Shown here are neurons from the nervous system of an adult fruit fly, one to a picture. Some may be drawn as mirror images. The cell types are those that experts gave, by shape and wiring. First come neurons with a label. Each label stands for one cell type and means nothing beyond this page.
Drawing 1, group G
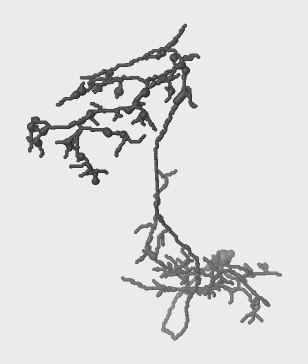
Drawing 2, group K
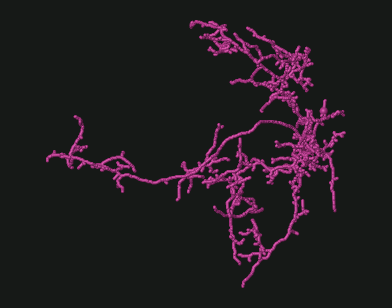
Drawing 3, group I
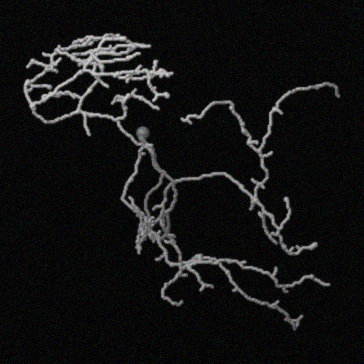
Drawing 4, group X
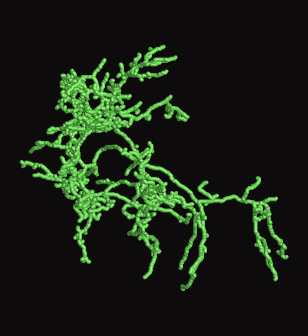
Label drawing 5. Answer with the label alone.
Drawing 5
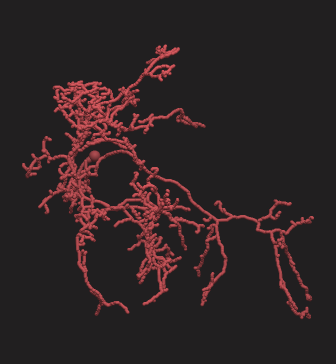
group X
